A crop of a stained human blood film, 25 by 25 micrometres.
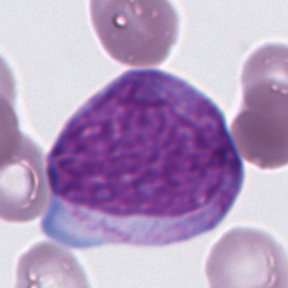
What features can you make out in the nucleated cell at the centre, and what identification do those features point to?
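Look first at the chromatin: it forms a fine purple network rather than dense dark clumps. Pale blue and without coarse granules, most of the visible cytoplasm makes a crescent below the nucleus. What you are looking at is an atypical promyelocyte.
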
